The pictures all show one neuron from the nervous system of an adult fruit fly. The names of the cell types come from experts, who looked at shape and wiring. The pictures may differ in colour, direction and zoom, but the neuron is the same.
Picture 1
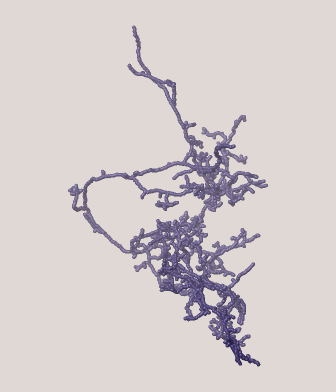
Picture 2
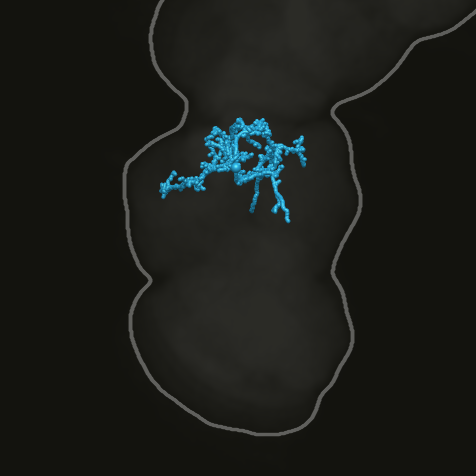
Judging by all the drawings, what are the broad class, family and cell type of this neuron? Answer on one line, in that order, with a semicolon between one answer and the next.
central-brain intrinsic neuron; hemilineage VLPa1_lateral; AVLP299_c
